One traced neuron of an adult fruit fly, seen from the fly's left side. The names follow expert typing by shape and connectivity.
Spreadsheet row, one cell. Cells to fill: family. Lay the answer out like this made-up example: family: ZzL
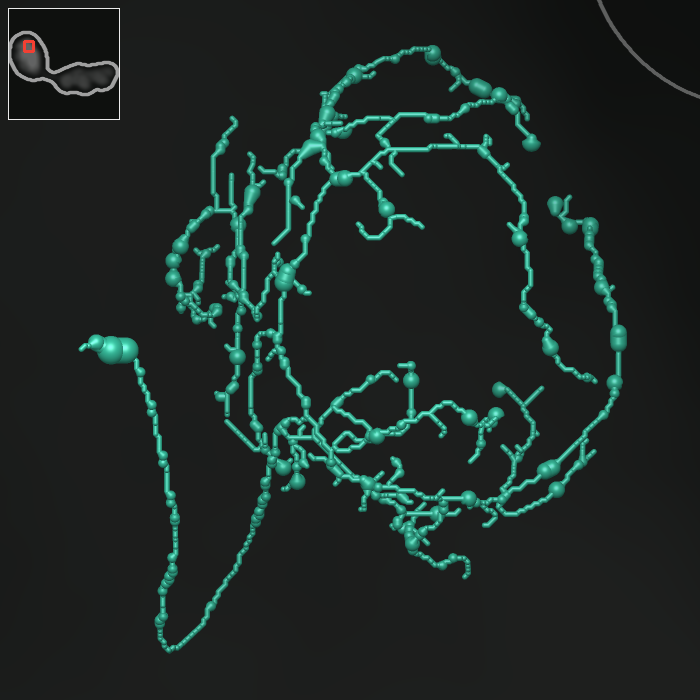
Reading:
family: hemilineage LHl4_dorsal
